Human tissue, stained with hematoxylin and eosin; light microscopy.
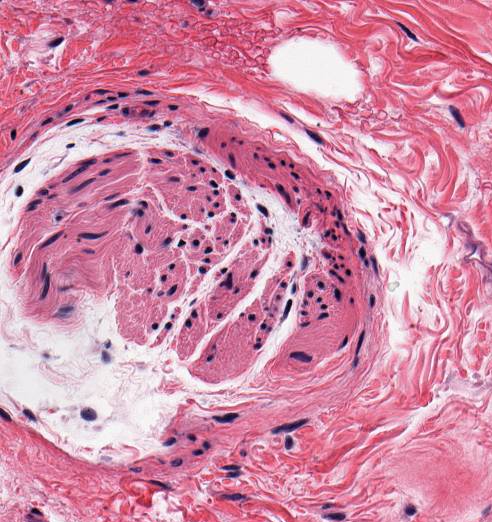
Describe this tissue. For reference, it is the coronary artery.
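One rounded bundle of fibres occupies the left and centre. Small dark nuclei within it, most crowded in its right part. Encircling it: a thin rim of flattened cells with elongated nuclei, separated from the bundle by a pale gap. Rest of field: dense pink collagen bundles, sparse spindle-shaped nuclei.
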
